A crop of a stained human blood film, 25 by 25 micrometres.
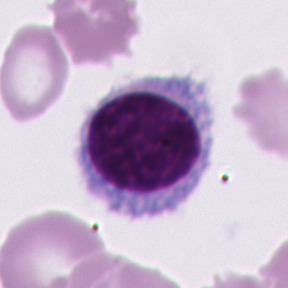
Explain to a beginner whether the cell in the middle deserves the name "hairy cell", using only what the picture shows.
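What settles it is the fringe of fine hair-like projections running all the way round the border, together with a nucleus that fills about 60% of the cell's area.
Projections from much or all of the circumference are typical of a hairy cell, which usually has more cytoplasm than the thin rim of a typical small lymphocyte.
Yes, hairy cell fits, and typical lymphocyte doesn't. No distinct nucleoli can be seen in the nucleus, which is round and about 9 micrometres across.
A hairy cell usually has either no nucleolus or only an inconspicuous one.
The cytoplasm is pale blue, without visible granules or vacuoles.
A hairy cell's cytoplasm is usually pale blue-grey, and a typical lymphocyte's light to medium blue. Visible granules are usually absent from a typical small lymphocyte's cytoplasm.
Neither the colour nor the missing granules tells against typical lymphocyte. Two tiny dark specks lie on the background outside the cell.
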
